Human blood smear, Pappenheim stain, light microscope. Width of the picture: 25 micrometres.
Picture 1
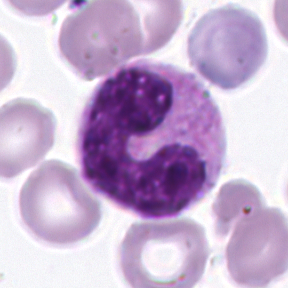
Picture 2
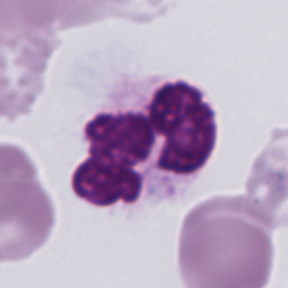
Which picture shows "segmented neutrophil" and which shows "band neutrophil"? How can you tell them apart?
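Picture 1 shows a band neutrophil, and picture 2 shows a segmented neutrophil. First, the nucleus: in picture 1 it is curved and opens toward the right side of the cell, while in picture 2 the lobe on the right stands apart from the two left lobes across a narrow pale gap.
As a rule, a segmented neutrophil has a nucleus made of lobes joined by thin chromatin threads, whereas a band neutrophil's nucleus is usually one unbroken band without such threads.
Second, the chromatin: it is coarsely clumped in both, and in picture 2 it is dark purple. Third, the cytoplasm: pale pink in picture 1, very pale and almost colourless in picture 2. Fourth, the granules: fine in picture 1, while picture 2 has sparse, fine lilac ones.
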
